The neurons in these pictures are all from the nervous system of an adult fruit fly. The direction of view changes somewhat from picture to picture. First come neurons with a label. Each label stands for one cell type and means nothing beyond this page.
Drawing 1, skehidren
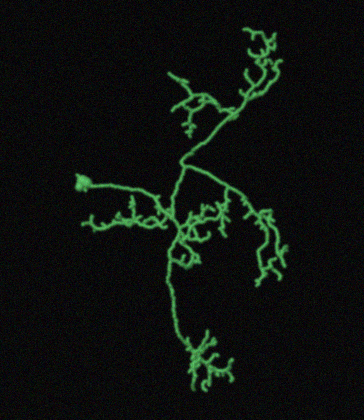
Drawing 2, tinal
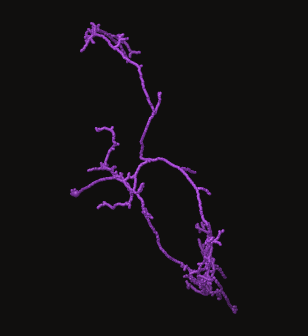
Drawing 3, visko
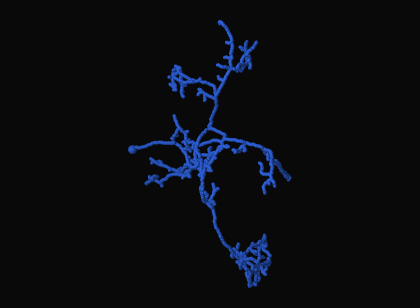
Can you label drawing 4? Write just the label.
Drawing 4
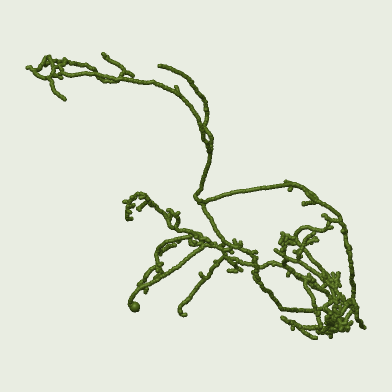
tinal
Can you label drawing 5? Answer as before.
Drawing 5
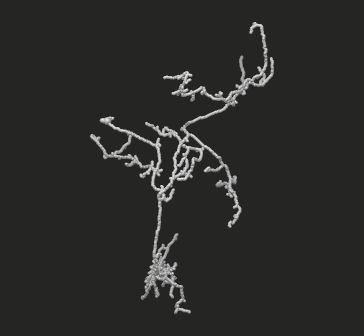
visko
